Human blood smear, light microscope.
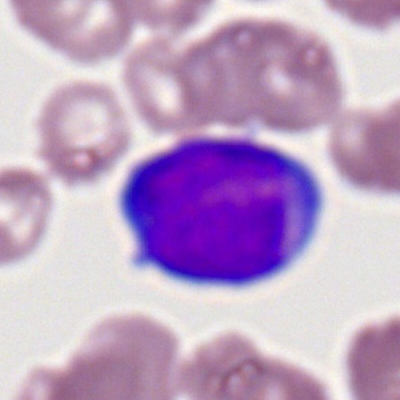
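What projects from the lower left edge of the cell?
A small pointed tag.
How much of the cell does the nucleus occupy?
Nearly all of it, so the cytoplasm forms only a scant thin rim of deep blue.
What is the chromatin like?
Dense and dark purple.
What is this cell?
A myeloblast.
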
